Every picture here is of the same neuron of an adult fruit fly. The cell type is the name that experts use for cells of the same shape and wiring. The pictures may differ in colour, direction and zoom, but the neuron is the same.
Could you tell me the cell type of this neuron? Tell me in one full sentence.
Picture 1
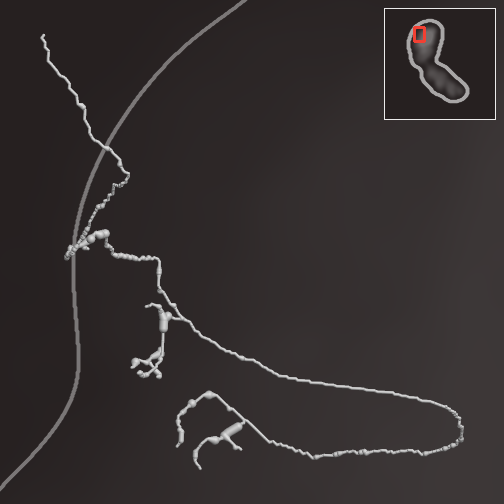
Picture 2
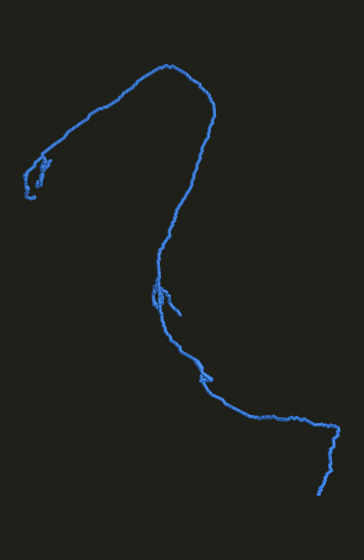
Classified by cell type, this neuron is ORN_VM2.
